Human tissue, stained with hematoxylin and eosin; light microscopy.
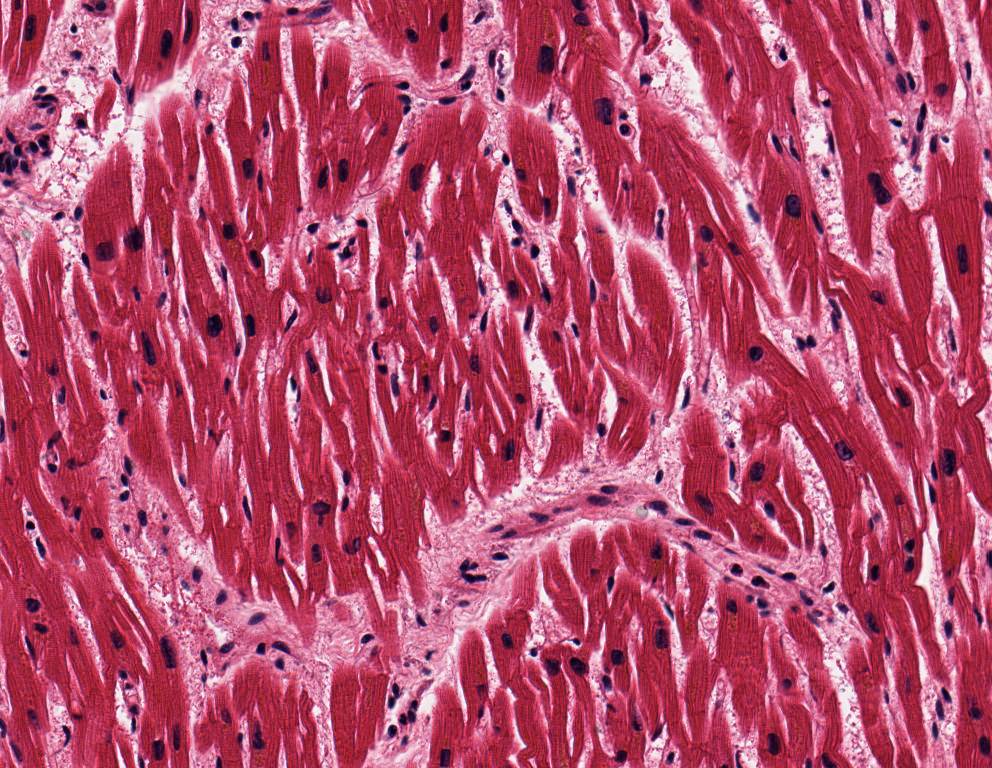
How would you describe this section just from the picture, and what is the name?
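Muscle fibres in bundles of differing directions fill the whole field. They branch and join neighbouring fibres. Pale pink loose connective tissue with small dark elongated nuclei separates fibres and bundles. A connective tissue strand with elongated nuclei crosses the lower middle. Left ventricle of the heart.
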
